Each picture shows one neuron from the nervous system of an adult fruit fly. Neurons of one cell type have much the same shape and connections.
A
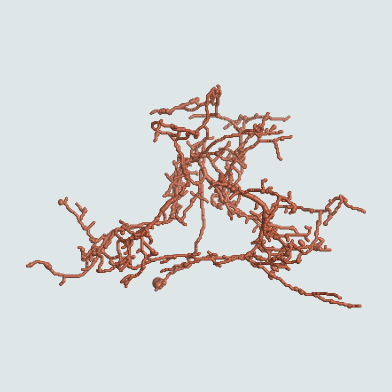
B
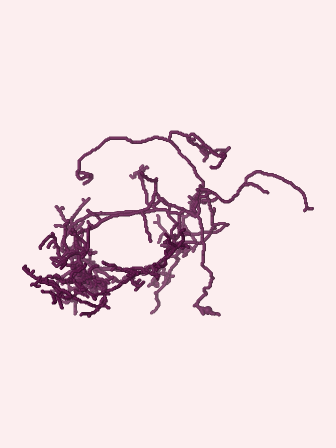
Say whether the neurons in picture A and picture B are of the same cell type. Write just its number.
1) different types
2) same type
2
